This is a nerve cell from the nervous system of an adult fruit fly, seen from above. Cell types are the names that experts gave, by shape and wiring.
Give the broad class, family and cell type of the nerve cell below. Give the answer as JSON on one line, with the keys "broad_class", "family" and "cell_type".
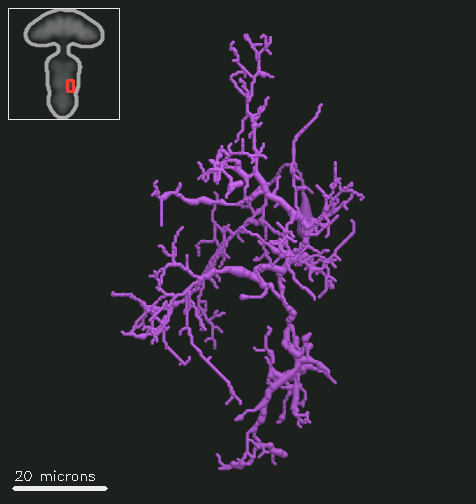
{"broad_class": "nerve-cord intrinsic neuron", "family": "hemilineage 13A", "cell_type": "IN13A023"}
